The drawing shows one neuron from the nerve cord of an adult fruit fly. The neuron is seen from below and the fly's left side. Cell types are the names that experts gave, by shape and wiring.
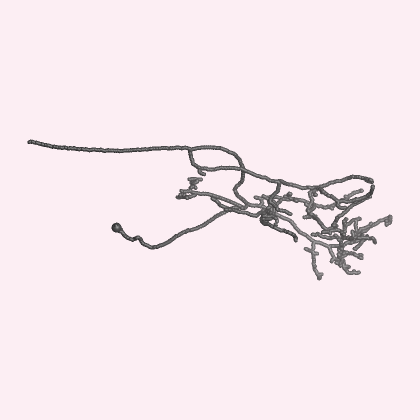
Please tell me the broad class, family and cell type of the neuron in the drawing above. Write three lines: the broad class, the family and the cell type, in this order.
ascending neuron
hemilineage 07B
AN07B070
